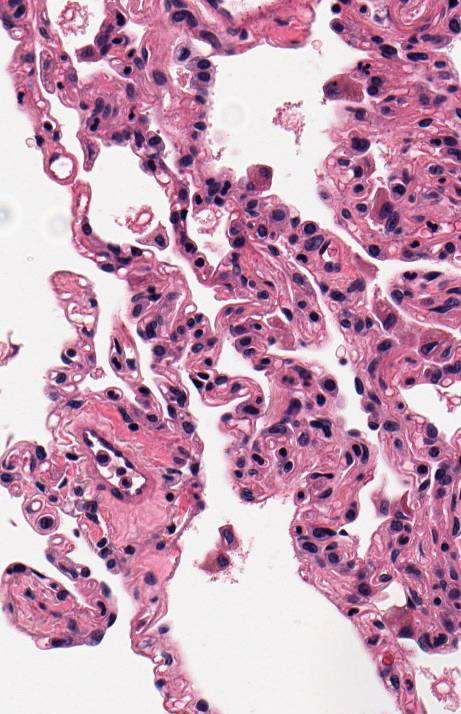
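Lung. The lining cells have dark, round to oval nuclei with little pink cytoplasm. Pink fibrous tissue with scattered spindle-shaped nuclei fills the wall cores. Lower left: a small vessel, its lumen a narrow slit, within a thick pink wall. No mucin-filled glands are present.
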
